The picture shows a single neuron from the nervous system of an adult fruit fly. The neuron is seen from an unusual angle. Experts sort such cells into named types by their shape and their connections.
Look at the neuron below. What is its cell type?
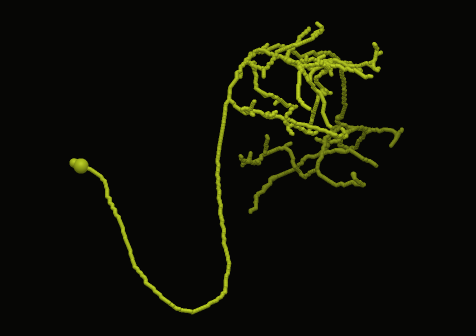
CB2047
